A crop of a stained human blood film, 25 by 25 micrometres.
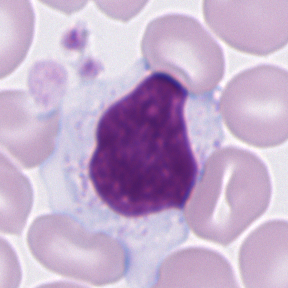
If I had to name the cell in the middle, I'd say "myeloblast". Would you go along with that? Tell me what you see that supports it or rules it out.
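Chromatin: dark purple and dense, with faint mottling.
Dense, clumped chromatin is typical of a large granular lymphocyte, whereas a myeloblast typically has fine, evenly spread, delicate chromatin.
This feature sides with large granular lymphocyte and against myeloblast. Cytoplasm: abundant and very pale bluish-grey, surrounding the nucleus widely on the left and lower sides.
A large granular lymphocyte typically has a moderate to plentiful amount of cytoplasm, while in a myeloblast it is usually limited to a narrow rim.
Here too the cell goes with large granular lymphocyte, not myeloblast. Further, fine purplish granules are scattered sparsely through the cytoplasm, the outer edge is irregular and uneven, the nucleus is about 13 by 9 micrometres, and a red cell sits in a notch at the upper right, touching the nucleus. Verdict: the cell is a large granular lymphocyte, not a myeloblast.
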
